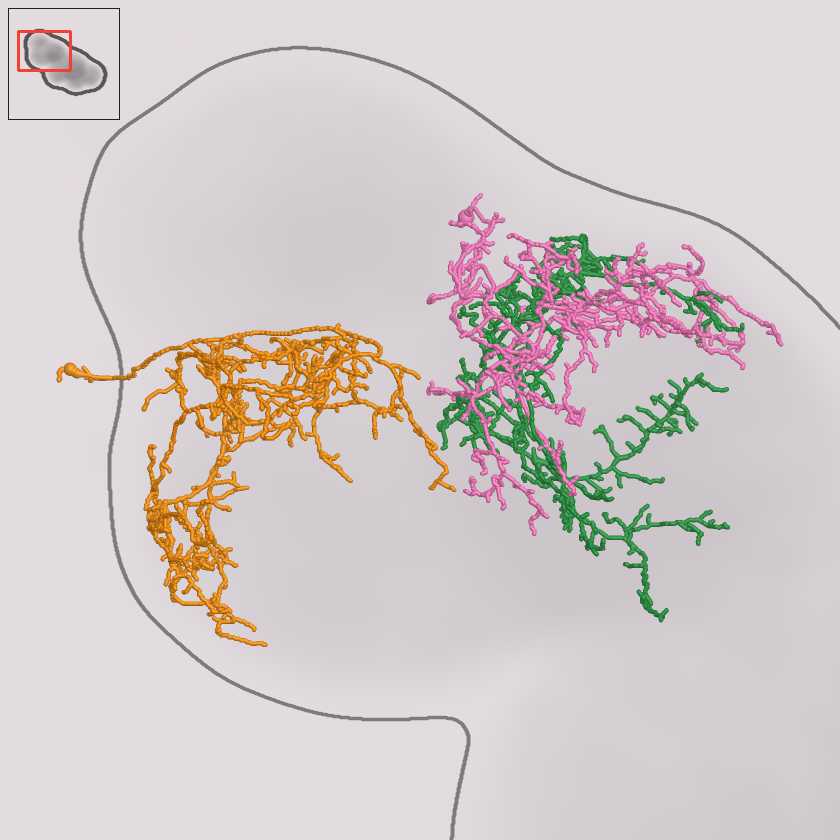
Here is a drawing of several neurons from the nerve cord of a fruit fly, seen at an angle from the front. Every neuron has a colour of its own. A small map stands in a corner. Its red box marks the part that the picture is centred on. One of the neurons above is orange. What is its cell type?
IN03A064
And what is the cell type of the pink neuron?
IN03A082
